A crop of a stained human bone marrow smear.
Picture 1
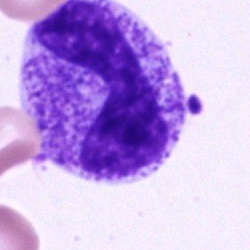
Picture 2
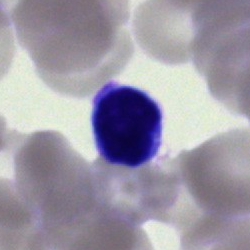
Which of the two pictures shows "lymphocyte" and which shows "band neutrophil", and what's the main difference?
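Picture 1 shows a band neutrophil; picture 2 shows a lymphocyte. The band neutrophil has a roughly oval outline, whereas the lymphocyte is compact and roughly round, with slightly flattened sides. Both have dense chromatin: dark purple in the band neutrophil, deep blue-violet with only faint mottling in the lymphocyte.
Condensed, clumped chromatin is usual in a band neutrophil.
The band neutrophil carries granules, with pale lilac cytoplasm between them. In the lymphocyte no nucleolus can be seen.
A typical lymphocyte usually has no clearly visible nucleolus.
The lymphocyte sits in a gap among larger pale non-nucleated cells, and no other nucleated cell is in view.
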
